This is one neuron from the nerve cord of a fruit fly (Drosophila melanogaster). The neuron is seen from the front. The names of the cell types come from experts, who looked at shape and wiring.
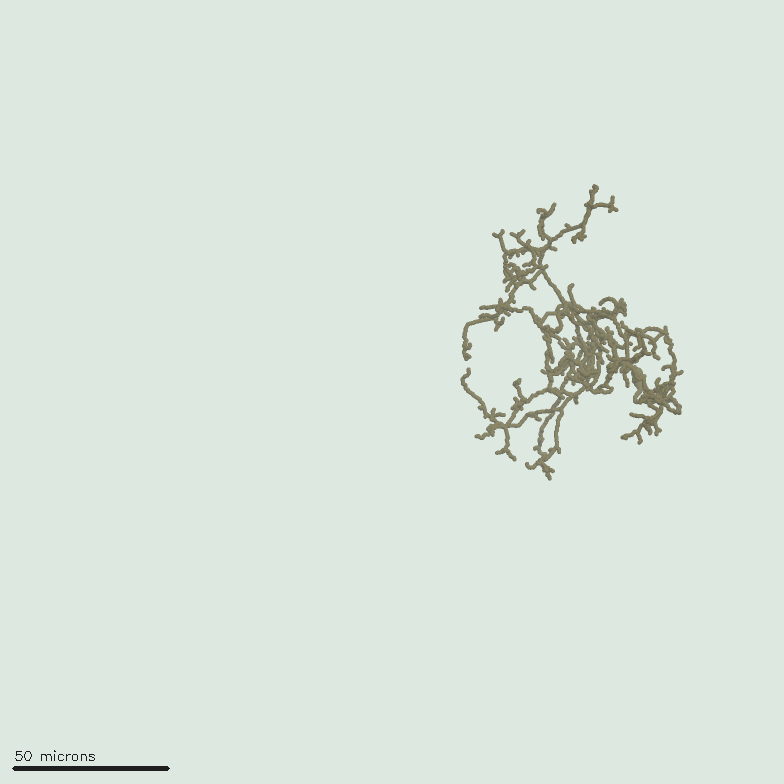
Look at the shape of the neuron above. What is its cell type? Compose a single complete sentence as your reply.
This neuron carries the cell type designation MNhl60.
